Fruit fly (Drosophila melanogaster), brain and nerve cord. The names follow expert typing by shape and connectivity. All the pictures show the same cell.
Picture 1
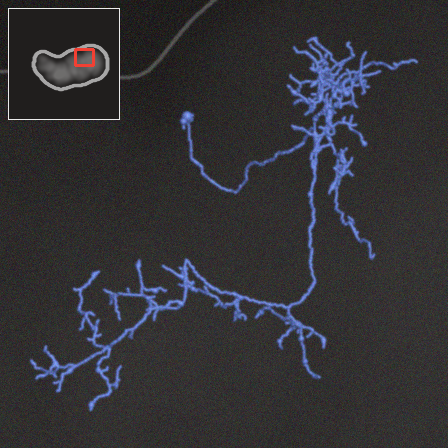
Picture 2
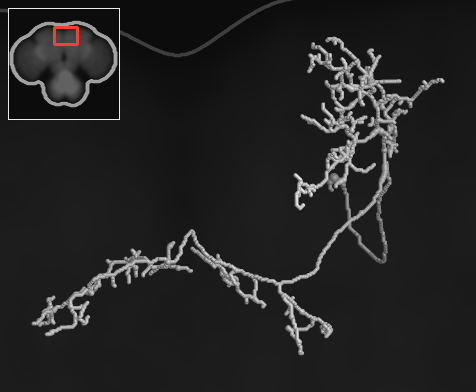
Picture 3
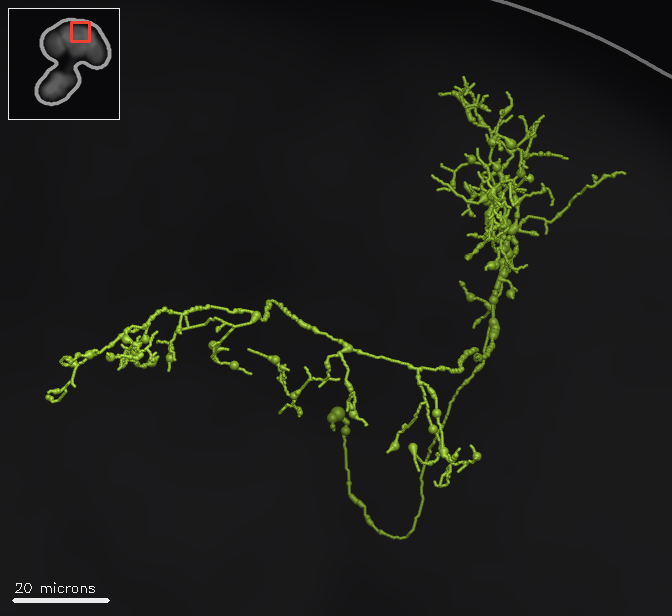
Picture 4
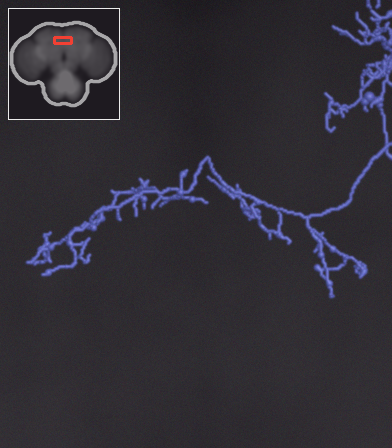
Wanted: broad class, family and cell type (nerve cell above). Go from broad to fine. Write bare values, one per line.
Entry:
central-brain intrinsic neuron
hemilineage SIPp1
FB6Q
